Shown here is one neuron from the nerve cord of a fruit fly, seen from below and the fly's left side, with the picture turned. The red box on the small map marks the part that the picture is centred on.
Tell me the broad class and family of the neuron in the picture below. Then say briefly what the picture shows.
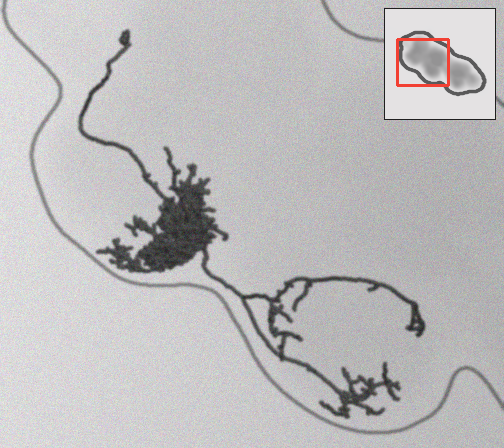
This is a nerve-cord intrinsic neuron. The family is hemilineage 01A. The picture shows dozens of branch ends. In this view it is about as wide as it is tall.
